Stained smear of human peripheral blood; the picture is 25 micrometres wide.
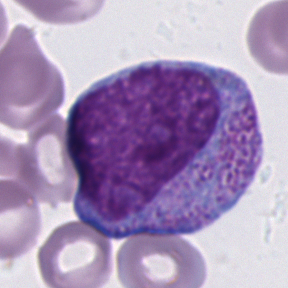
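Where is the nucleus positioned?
Off-centre, toward the left side of the cell.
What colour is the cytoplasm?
Blue, deepest at the outer edge of the cell.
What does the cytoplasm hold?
Many fine purple-red granules.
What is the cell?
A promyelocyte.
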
